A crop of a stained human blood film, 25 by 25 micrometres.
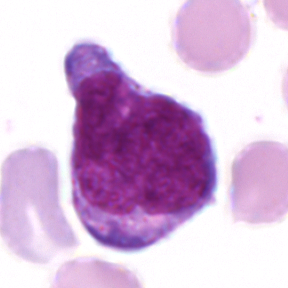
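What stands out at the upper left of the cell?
A rounded knob of cytoplasm bulging outward.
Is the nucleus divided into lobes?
No, it is a single unlobed mass.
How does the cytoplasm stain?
Blue, with a paler zone just below the nucleus.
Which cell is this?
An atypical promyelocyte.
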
